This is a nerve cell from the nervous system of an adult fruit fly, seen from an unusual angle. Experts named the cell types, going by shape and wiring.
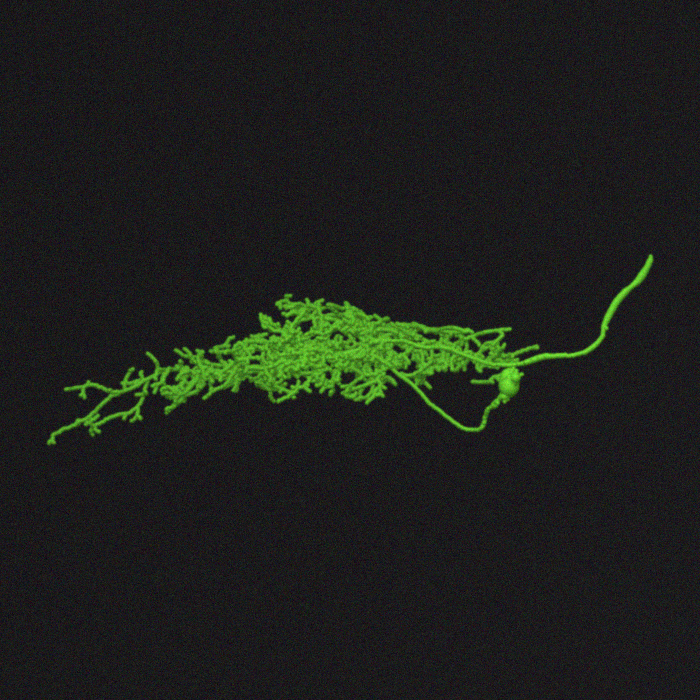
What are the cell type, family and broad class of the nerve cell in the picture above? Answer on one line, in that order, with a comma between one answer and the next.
hg4 MN, hemilineage 03B, motor neuron of the nerve cord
